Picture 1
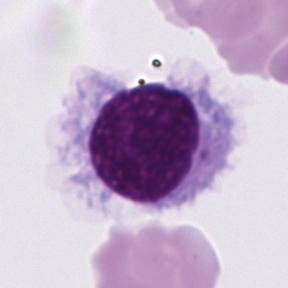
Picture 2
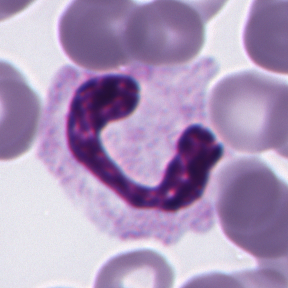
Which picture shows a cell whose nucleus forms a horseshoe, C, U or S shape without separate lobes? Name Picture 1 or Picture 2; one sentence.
It is in picture 2 that the nucleus forms a horseshoe, C, U or S shape without lobes.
